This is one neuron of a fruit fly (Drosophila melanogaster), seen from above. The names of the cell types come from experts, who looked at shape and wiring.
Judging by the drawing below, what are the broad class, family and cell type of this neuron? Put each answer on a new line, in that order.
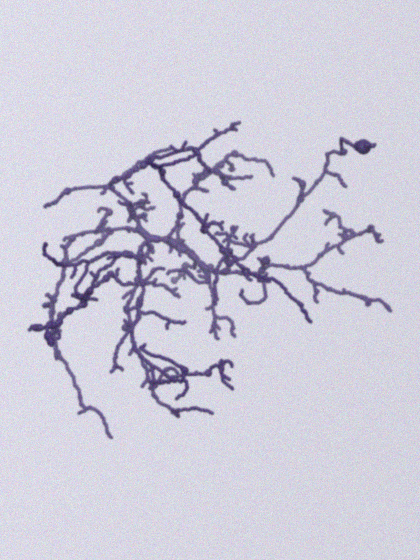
nerve-cord intrinsic neuron
hemilineage 20A.22A
IN20A.22A038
